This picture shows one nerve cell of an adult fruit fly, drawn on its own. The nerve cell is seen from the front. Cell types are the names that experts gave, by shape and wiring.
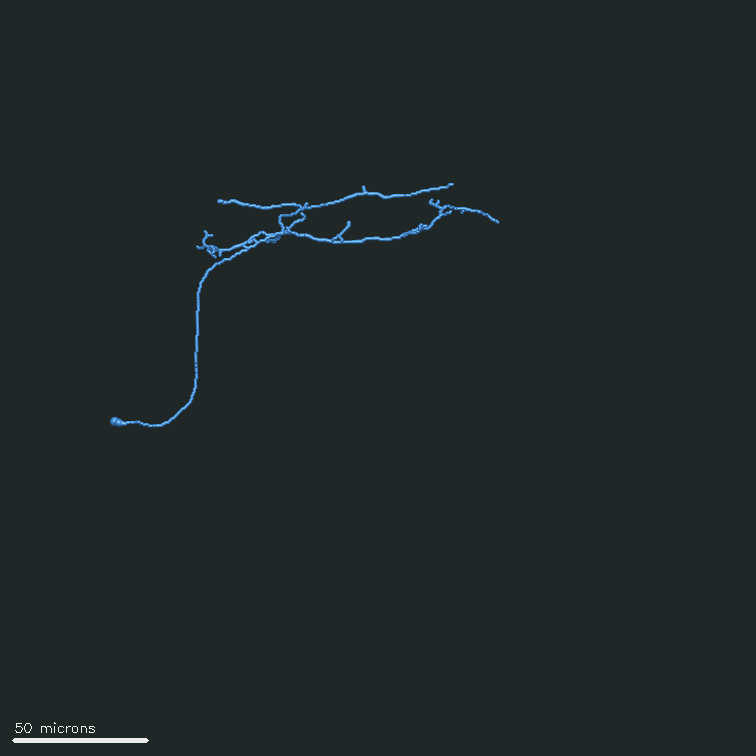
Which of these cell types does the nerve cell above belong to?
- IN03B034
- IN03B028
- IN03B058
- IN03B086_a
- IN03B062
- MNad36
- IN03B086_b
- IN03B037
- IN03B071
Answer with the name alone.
IN03B086_b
